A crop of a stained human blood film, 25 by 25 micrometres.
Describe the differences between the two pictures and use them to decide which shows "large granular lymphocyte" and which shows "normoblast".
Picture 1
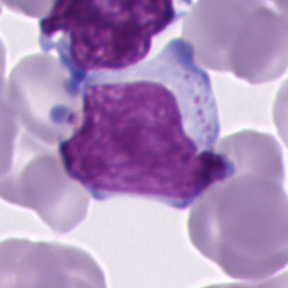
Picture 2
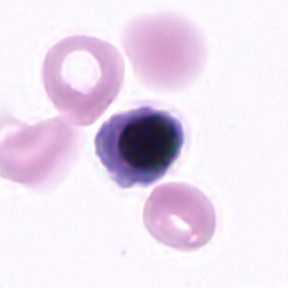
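The first picture is the large granular lymphocyte, and the second is the normoblast. In the first, the cell and its nucleus both have an irregular, angular shape. The nucleus fills most of the cell, and a small dark knob juts from its lower right corner. You'll notice its pale blue cytoplasm sits mainly on the upper right side of the nucleus, with small dark dots scattered on the right side.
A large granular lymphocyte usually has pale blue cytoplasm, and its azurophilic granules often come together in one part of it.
The normoblast's outline is irregular too, but here there are small ragged projections along its left and lower edges. Its chromatin is very dense, an almost black deep purple, and there are no nucleoli in view.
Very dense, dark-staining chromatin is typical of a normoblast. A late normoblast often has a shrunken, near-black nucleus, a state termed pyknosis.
Its cytoplasm is blue-violet and forms a rim that is broadest on the left side of the nucleus. It shows no distinct granules and no vacuoles. The normoblast measures about 8 by 7 micrometres, about 1 times as wide as a red cell lying whole in the picture.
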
